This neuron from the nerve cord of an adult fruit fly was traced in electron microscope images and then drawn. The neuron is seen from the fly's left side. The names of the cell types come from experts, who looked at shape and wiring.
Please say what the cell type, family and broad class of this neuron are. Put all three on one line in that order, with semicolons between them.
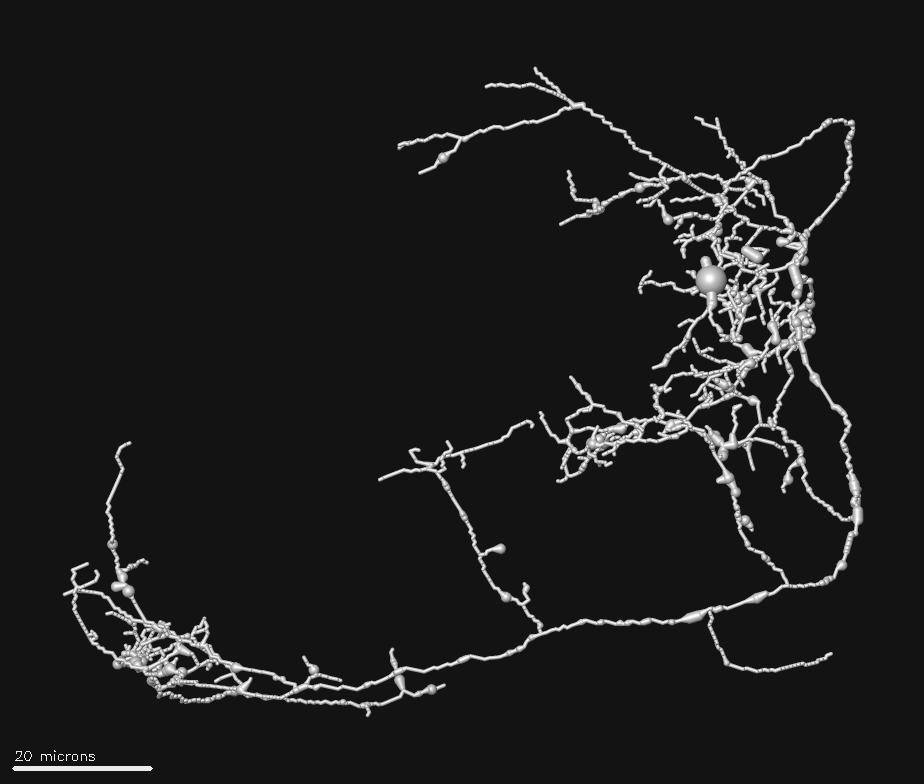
IN19A083; hemilineage 19A; nerve-cord intrinsic neuron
